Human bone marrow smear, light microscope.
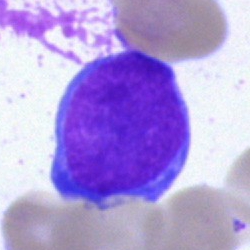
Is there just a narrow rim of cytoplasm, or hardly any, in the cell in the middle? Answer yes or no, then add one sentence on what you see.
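Yes. The cytoplasm forms only a thin rim around the nucleus.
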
